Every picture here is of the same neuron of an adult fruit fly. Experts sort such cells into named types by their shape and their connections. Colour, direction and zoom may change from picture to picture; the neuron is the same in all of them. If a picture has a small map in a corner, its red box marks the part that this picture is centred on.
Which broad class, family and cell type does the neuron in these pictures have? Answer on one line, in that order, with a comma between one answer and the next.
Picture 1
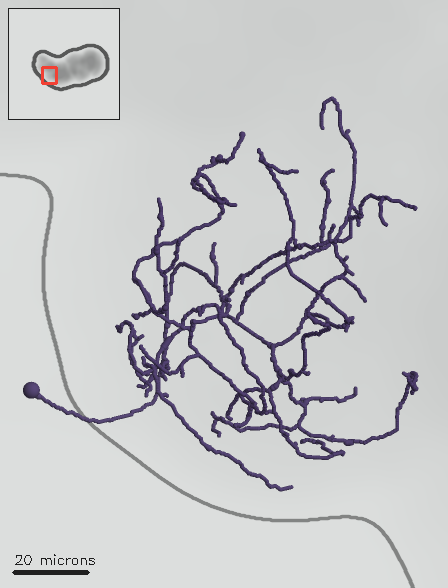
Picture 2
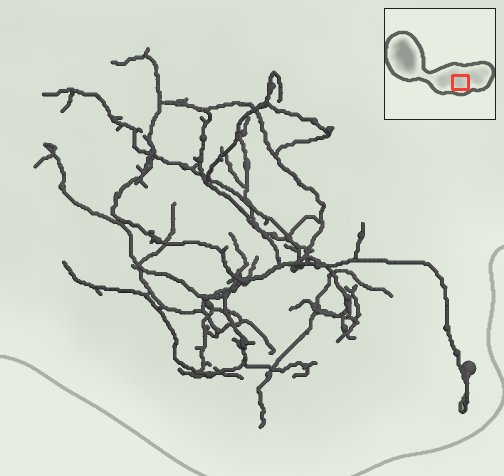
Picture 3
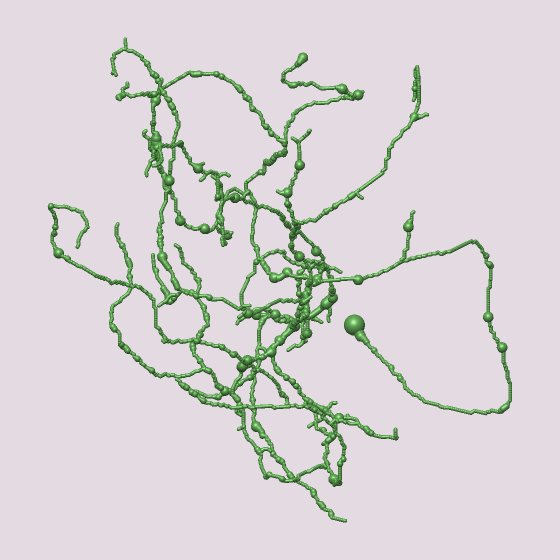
nerve-cord intrinsic neuron, hemilineage 20A.22A, IN20A.22A022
